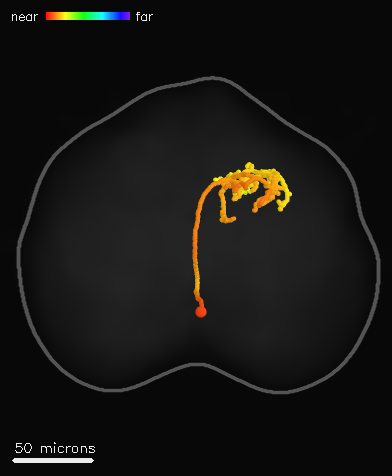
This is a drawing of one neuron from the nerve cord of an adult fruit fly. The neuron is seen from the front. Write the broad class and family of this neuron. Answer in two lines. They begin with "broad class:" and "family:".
broad class: nerve-cord intrinsic neuron
family: hemilineage 02A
